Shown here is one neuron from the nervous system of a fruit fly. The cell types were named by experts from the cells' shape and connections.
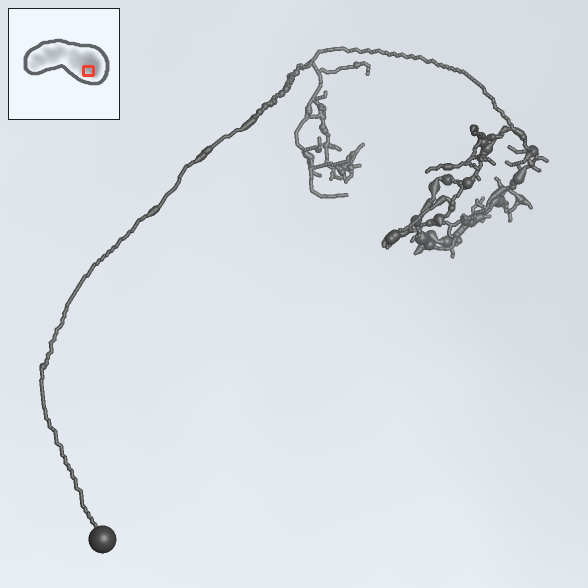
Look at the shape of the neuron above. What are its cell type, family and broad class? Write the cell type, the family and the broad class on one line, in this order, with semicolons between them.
vDeltaI_a; class CX; central-brain intrinsic neuron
